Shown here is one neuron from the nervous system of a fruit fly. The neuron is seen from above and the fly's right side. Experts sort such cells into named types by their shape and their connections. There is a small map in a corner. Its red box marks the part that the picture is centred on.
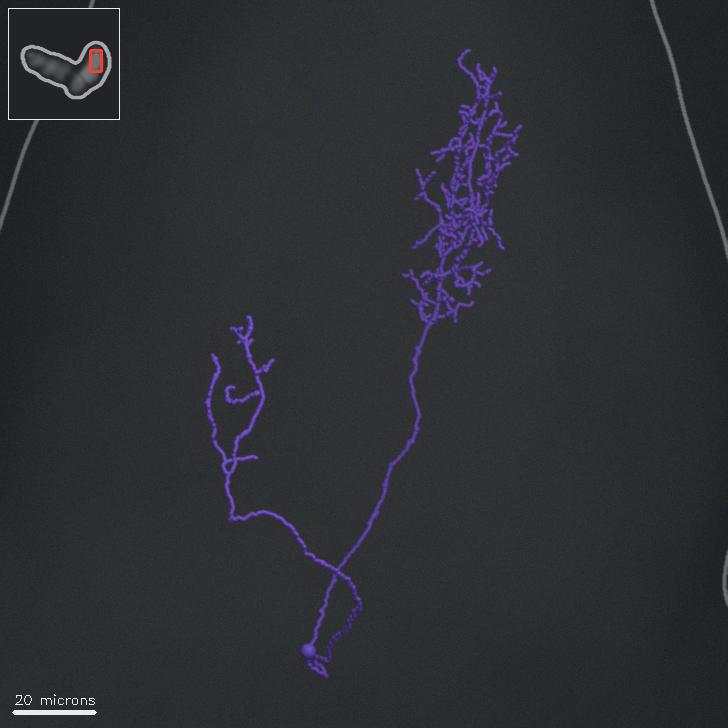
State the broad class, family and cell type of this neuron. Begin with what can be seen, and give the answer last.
The cell body is at the bottom of the picture. From top to bottom in the picture it spans about 160 microns. Dozens of branch ends can be seen. It is an optic-lobe intrinsic neuron. Its family is MeLo. It is of cell type MeLo4.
